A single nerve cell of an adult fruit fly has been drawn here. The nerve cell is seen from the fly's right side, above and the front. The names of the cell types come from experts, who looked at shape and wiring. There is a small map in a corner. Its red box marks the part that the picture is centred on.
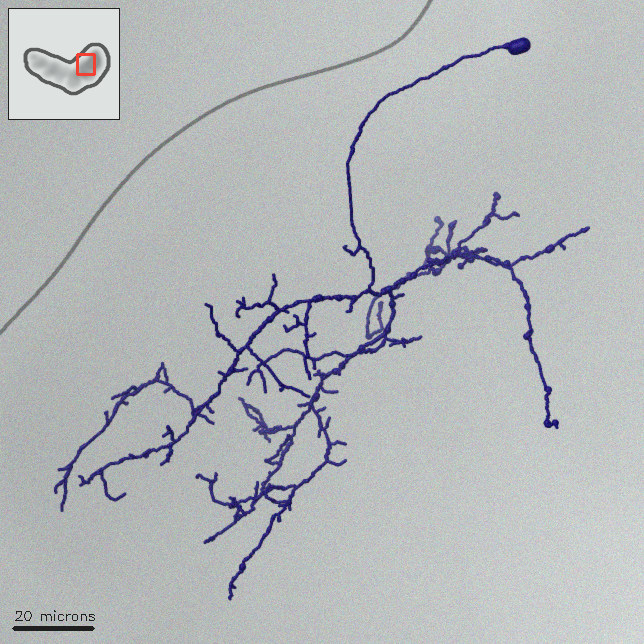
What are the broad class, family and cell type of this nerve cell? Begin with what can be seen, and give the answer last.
Its cell body lies at the upper right of the picture. From top to bottom in the picture it spans about 140 microns. Dozens of branch ends can be seen. It is a central-brain intrinsic neuron. The family is hemilineage SMPp&v1_posterior. The cell type is CB0976.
